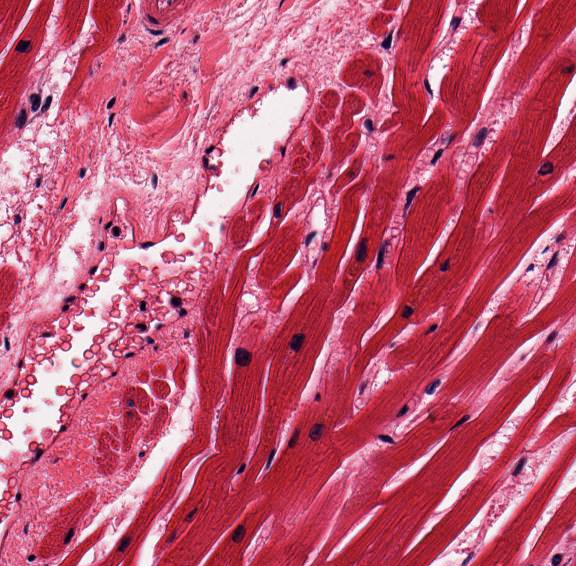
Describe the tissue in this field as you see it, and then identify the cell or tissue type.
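Looking across the field, most of the muscle fibres run diagonally from lower left to upper right. I notice they branch and join their neighbours. Each holds a single oval nucleus, placed centrally. Their cytoplasm stains a deep red. This is the left ventricle of the heart.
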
